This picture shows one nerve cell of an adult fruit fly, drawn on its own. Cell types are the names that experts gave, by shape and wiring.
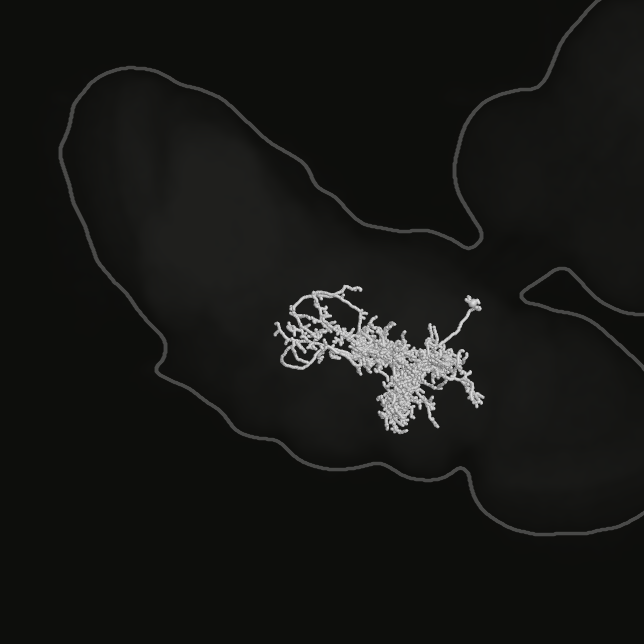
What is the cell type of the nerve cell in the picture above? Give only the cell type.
aIPg_m4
